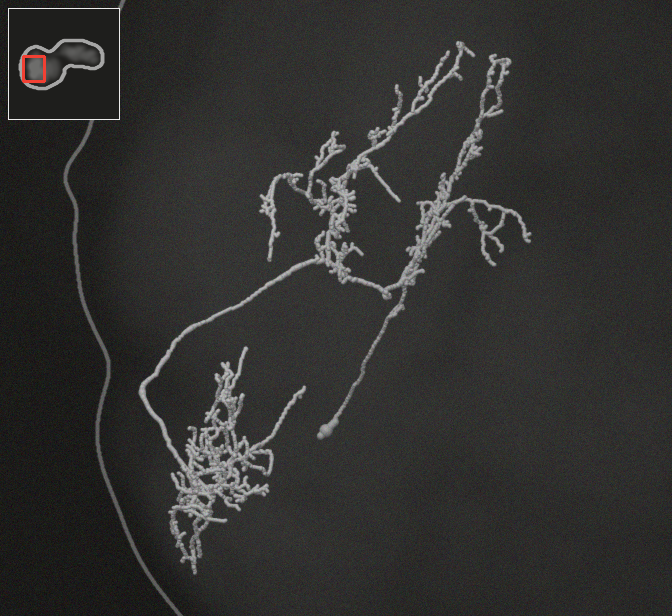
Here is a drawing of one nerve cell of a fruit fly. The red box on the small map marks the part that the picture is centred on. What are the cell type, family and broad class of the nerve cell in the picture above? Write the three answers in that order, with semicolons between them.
mAL_m1; hemilineage CREa1_ventral; central-brain intrinsic neuron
